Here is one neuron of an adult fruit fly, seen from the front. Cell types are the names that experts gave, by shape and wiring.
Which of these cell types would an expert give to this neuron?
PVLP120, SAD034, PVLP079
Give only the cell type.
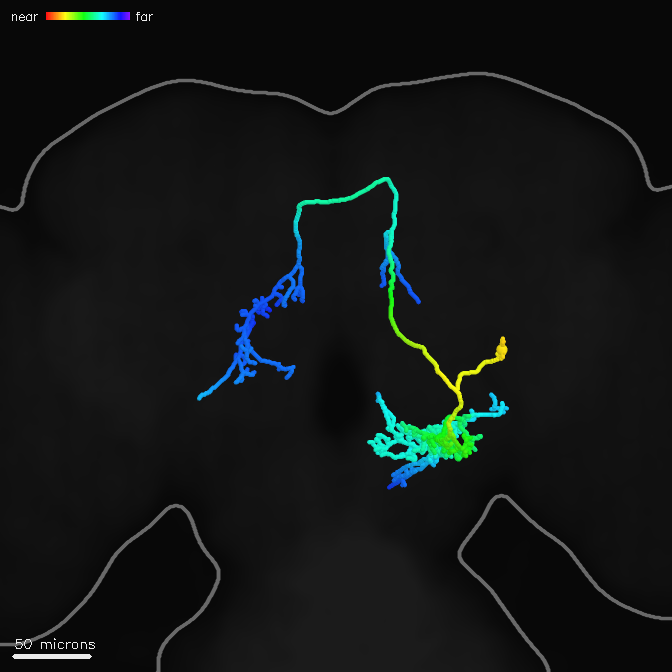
SAD034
